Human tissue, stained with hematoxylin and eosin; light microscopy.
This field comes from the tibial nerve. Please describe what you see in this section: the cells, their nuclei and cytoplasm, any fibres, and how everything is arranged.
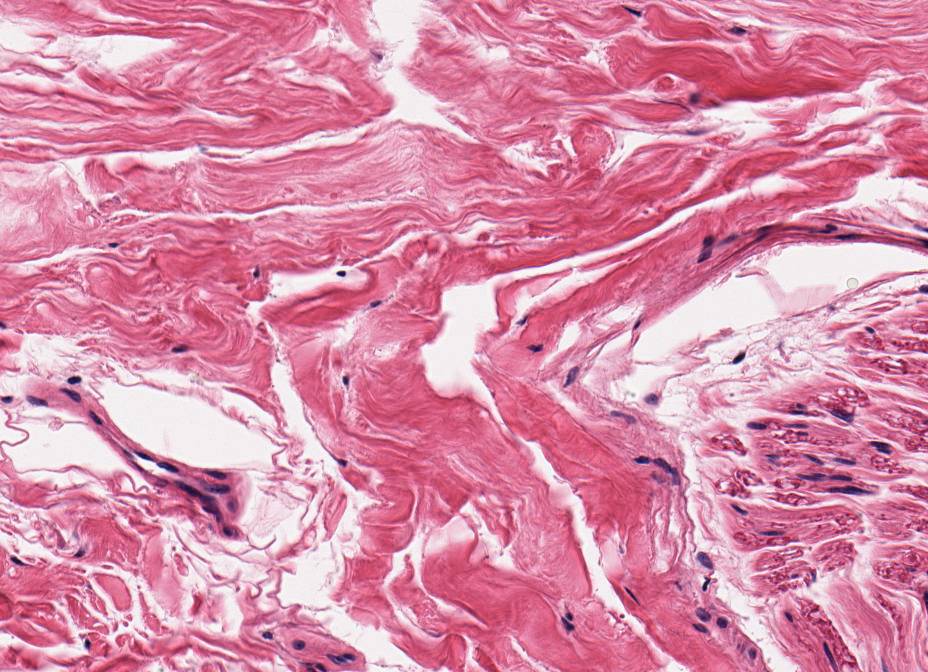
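Most of what you're looking at is dense, deeply pink fibre bundles running in varying directions. Look closely and they're wavy, with fine ripples along their length. Nuclei are sparse among them, small, dark and elongated. Down in the lower left there's a slit-like empty space bordered by a cluster of crowded dark elongated nuclei.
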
